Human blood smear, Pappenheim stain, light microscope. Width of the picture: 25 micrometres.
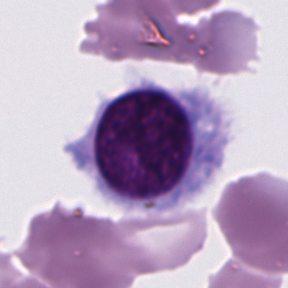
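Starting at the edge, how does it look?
Irregular rather than smoothly round, with fine hair-like strands fringing the cytoplasm.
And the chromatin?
Dark purple, and mottled.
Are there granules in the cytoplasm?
None that I can see.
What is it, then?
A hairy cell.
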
